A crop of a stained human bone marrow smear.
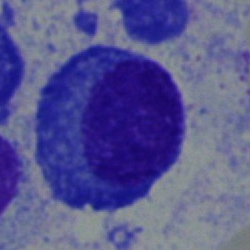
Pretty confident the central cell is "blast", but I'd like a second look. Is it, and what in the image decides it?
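The cell's outline is round to slightly oval. Its nucleus lies off-centre, toward the right side of the cell.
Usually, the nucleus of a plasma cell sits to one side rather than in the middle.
This position goes with plasma cell. The cytoplasm stains deep blue.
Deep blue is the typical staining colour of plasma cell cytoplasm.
This colour also goes with plasma cell. The cytoplasm forms a broad rim, widest on the left.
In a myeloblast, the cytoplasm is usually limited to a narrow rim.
The broad rim therefore speaks against blast. The chromatin stains a fairly even dark purple without coarse clumps, and no distinct granules are seen in the cytoplasm. On balance, the cell is a plasma cell, not a blast.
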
